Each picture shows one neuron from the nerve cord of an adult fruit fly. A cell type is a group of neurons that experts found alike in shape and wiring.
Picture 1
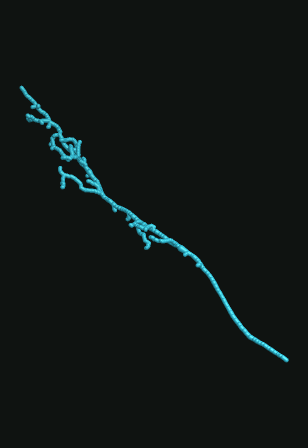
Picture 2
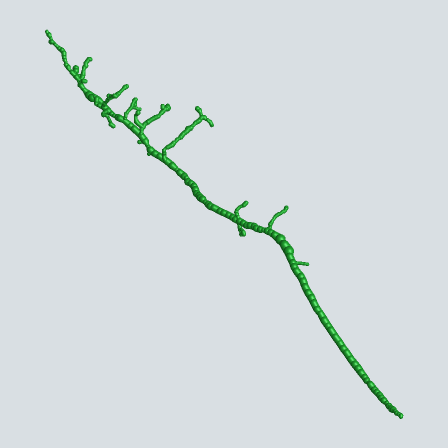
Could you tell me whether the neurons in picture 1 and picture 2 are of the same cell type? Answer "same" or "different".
same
